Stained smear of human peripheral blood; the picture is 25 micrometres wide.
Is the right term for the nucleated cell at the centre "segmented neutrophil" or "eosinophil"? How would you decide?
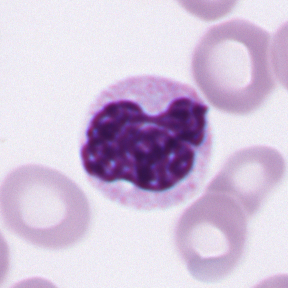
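The cell is a segmented neutrophil rather than an eosinophil.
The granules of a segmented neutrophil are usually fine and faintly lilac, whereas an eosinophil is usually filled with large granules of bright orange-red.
Here the granules scattered through the pale pink cytoplasm are fine and pink, not large and orange-red. Otherwise, the outline is round and smooth, and the chromatin is dark purple and coarsely clumped, with pale streaks between the clumps. The cell is about 12 micrometres across, and the nucleus measures about 12 by 9 micrometres and fills about 60% of the cell's area.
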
